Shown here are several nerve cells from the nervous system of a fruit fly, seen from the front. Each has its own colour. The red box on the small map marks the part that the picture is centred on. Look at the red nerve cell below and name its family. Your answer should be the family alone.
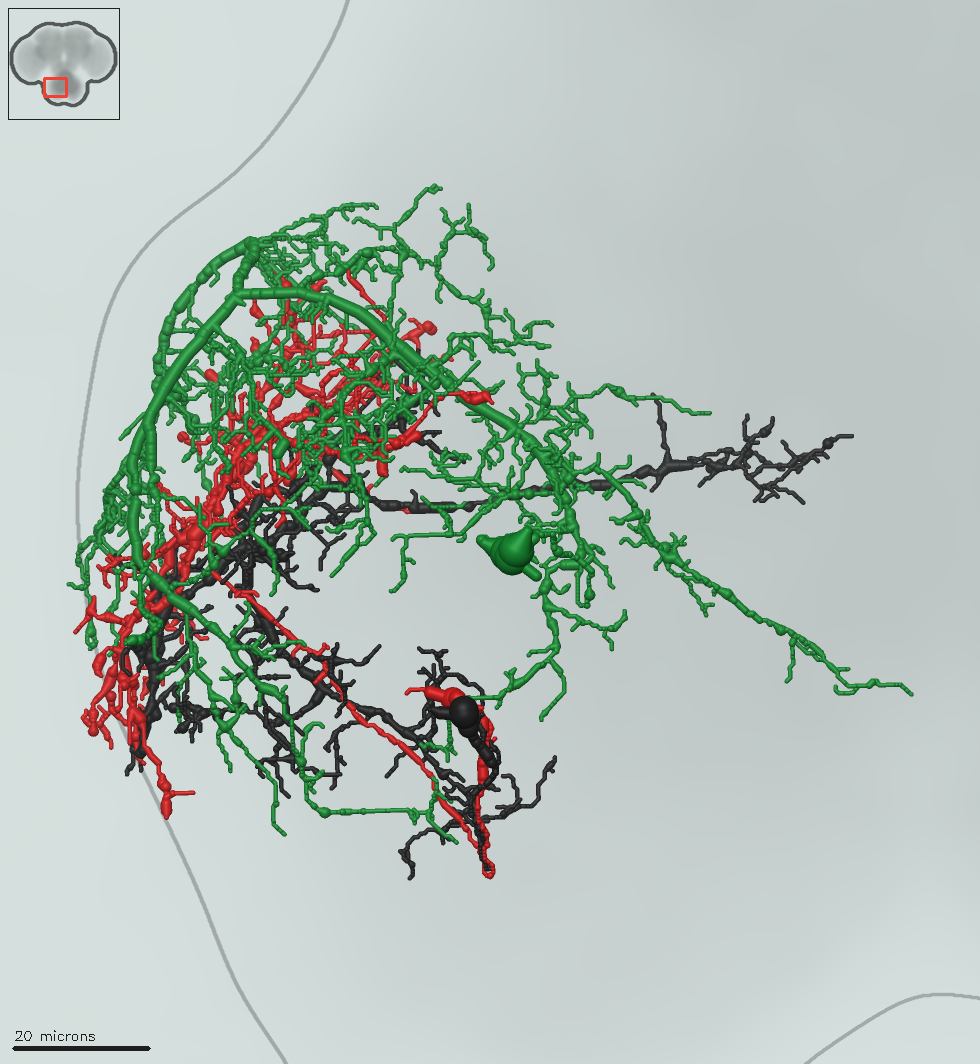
hemilineage 13A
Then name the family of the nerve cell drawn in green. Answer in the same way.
hemilineage 08A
